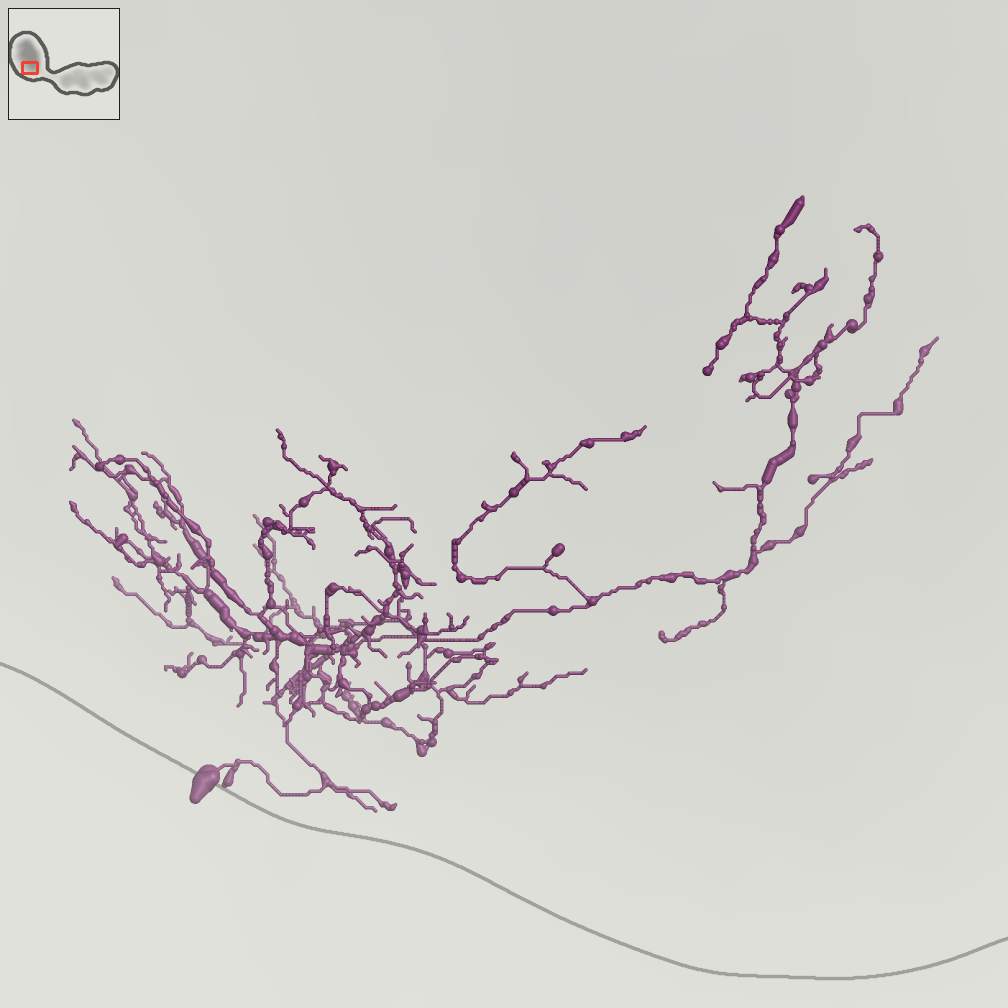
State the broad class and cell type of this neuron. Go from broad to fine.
central-brain intrinsic neuron; GNG293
